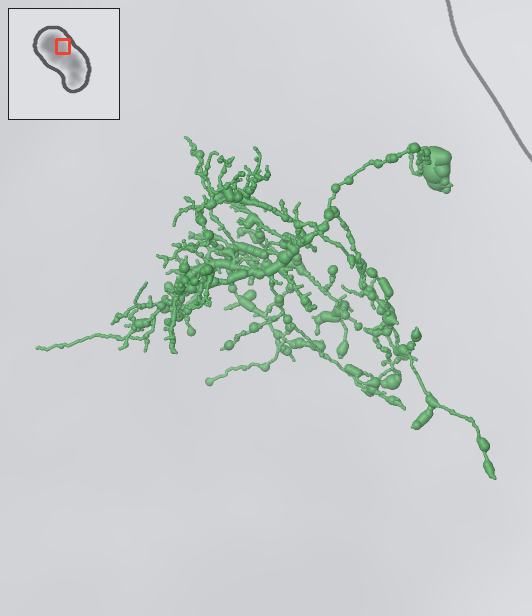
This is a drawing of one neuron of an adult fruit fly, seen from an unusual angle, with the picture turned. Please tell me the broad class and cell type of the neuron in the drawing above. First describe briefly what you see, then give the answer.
The picture shows dozens of branch ends. In this view it is wider than it is tall. It is a central-brain intrinsic neuron. Its cell type is GNG198.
